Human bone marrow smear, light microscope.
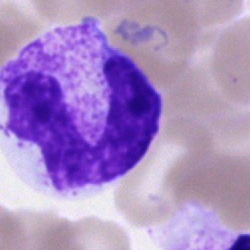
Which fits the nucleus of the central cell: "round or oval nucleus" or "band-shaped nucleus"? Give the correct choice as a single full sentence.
The nucleus is a bent band and not a compact round or oval mass, and has no lobes.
